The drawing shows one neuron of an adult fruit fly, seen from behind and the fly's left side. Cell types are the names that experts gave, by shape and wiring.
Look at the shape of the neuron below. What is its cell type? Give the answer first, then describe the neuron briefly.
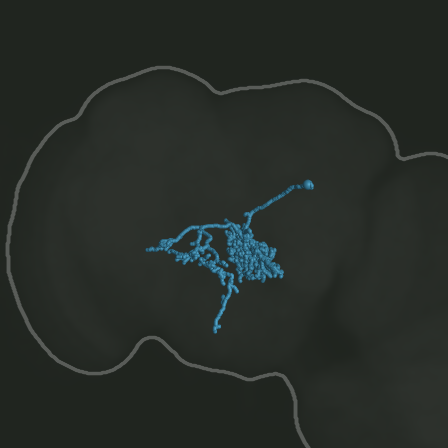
Its cell type is VES072. This is a central-brain intrinsic neuron. As drawn here it is about as wide as it is tall.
